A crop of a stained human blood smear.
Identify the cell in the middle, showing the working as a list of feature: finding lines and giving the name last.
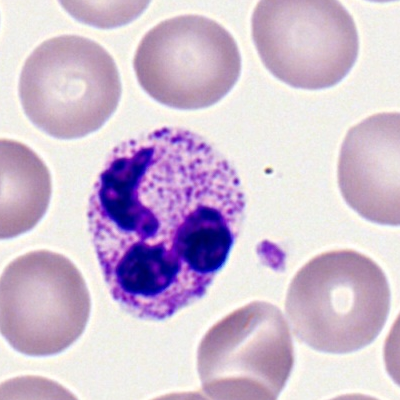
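Nucleus: three separate lobes
Cell outline: rounded, smooth, no surface projections
Cytoplasm: filled with fine lilac-purple granules
Vacuoles: none seen
Identification: segmented neutrophil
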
